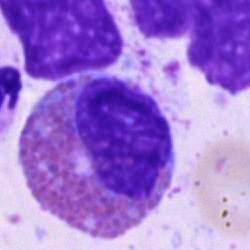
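Eosinophil, central cell of marrow smear. Single nucleus, off-centre toward upper right. Chromatin deep purple, moderately condensed, coarse in texture. Cytoplasm abundant, roughly half or more of the cell, filled with coarse reddish-pink granules.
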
